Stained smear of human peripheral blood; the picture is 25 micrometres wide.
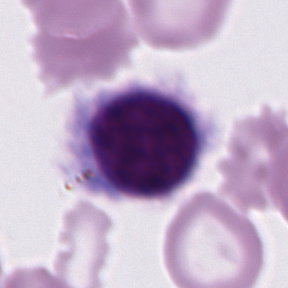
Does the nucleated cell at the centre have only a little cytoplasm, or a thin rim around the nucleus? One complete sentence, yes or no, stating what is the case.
Yes, scant cytoplasm surrounds the nucleus of this cell.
